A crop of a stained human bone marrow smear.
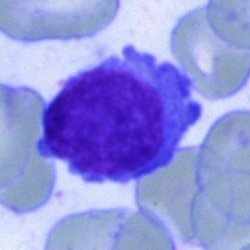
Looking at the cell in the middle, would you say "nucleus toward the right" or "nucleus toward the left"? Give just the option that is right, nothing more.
Nucleus toward the left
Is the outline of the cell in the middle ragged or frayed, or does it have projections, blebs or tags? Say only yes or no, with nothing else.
Yes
